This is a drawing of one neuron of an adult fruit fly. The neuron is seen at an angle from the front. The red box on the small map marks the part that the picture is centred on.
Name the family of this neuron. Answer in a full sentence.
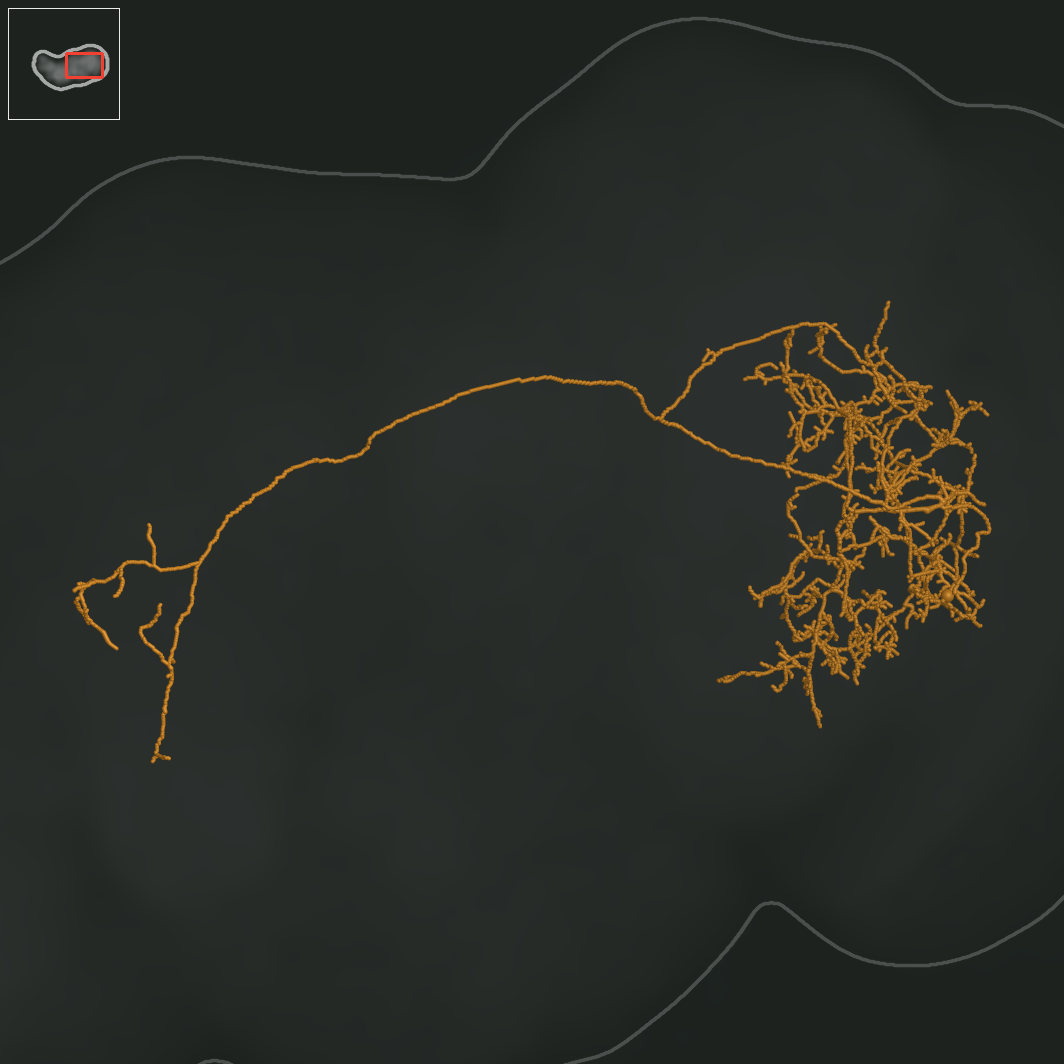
The family is hemilineage VLPa1_medial.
